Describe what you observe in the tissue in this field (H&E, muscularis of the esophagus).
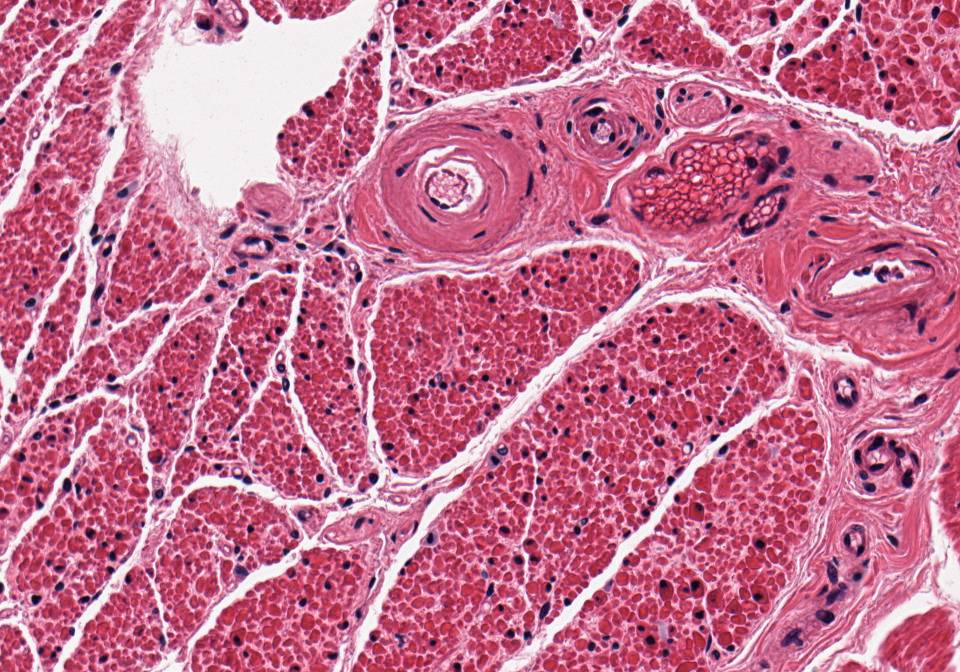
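Angular bundles of small, closely packed red profiles, rounded to polygonal and cut transversely, fill most of the field, divided by thin pale septa. A broader pink fibrous band runs from upper centre to lower right. It contains a thick-walled concentric vessel with a small round lumen.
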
